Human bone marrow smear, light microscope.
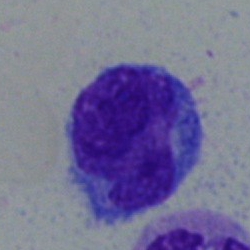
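Monocyte (central cell), stained human bone marrow smear. The nucleus fills most of the cell and is notched on its right side. A narrow blue-staining rim of cytoplasm surrounds it, with a pale area beside the notch on the right.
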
